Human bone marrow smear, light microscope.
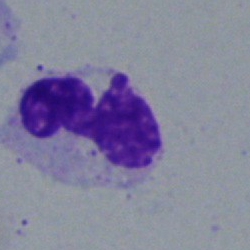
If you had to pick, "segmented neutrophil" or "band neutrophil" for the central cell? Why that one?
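It is a segmented neutrophil. Check one: the nucleus has lobes, with a small round knob bulging from the top of the right-hand lobe.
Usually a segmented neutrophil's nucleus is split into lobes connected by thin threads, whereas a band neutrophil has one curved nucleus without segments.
Otherwise, the chromatin stains deep purple with scattered paler patches.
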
